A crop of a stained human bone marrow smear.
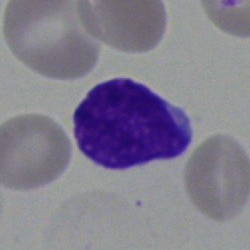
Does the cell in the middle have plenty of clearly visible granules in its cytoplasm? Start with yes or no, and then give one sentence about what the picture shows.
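No. No granules are seen in the cytoplasm.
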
